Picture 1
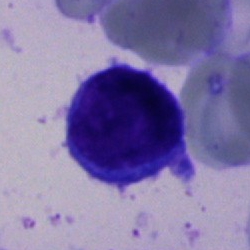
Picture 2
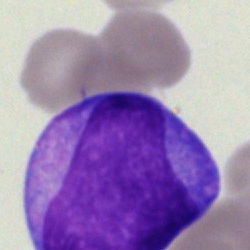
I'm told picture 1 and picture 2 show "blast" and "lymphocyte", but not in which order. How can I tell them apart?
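Picture 1's the lymphocyte, picture 2 the blast. In both, the nucleus fills most of the cell. The lymphocyte's nucleus stains very dark purple throughout, whereas the blast's chromatin is finely stippled rather than coarsely clumped. The lymphocyte keeps its cytoplasm as a narrow deep-blue rim, most visible along the lower edge; in the blast the cytoplasm shows as crescents on the left and right sides, blue and deepest along the cell border. The outlines differ too: the lymphocyte has a small bluish tag projecting from its lower right edge, while the blast is smooth and rounded, with no surface projections.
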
